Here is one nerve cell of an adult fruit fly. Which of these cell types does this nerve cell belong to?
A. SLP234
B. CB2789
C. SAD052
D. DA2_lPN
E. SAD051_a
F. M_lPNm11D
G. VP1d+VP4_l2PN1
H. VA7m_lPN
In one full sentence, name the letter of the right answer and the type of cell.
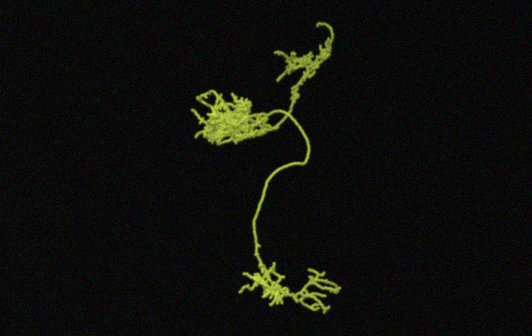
The nerve cell is typed as VP1d+VP4_l2PN1, which is listed in option G.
